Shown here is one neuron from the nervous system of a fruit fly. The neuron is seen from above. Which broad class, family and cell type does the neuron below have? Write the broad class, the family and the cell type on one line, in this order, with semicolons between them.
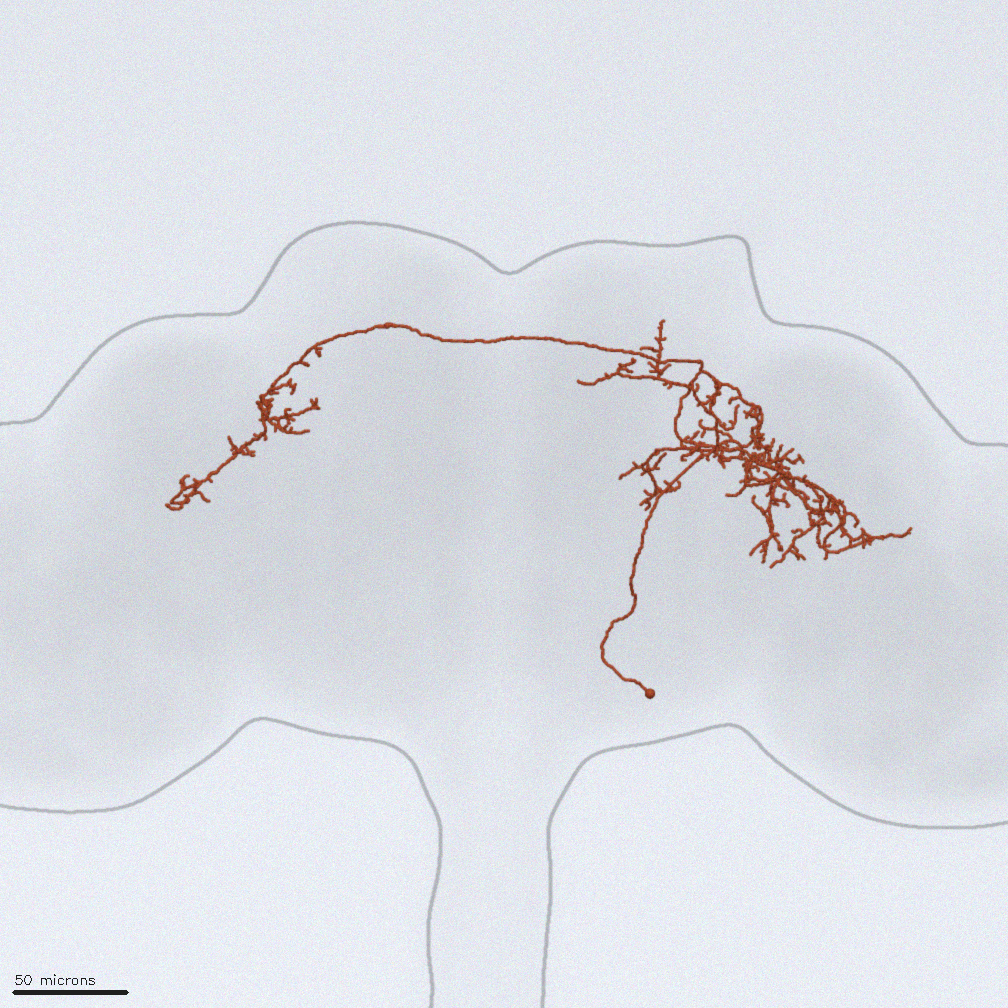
central-brain intrinsic neuron; hemilineage DM4_dorsal; pC1_2c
